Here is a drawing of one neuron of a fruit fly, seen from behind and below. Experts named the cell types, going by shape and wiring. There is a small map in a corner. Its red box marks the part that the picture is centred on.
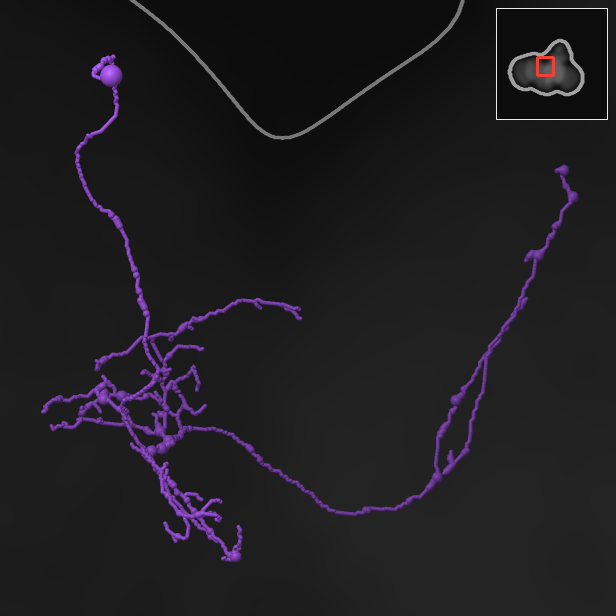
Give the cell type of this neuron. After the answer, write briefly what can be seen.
It is of cell type FS3. Its broad class is central-brain intrinsic neuron. The cell body is at the upper left of the picture. The picture shows dozens of branch ends.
